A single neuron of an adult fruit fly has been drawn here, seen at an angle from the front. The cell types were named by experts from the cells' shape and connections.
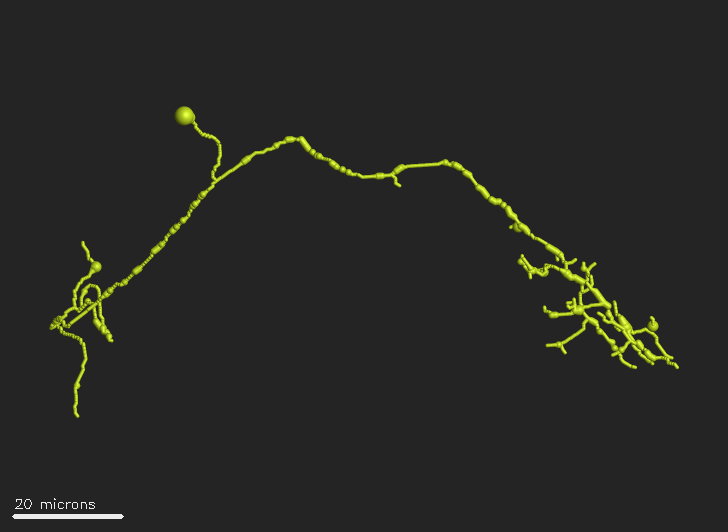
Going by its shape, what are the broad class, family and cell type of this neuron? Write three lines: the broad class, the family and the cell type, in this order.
optic-lobe intrinsic neuron
MeLo
MeLo5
